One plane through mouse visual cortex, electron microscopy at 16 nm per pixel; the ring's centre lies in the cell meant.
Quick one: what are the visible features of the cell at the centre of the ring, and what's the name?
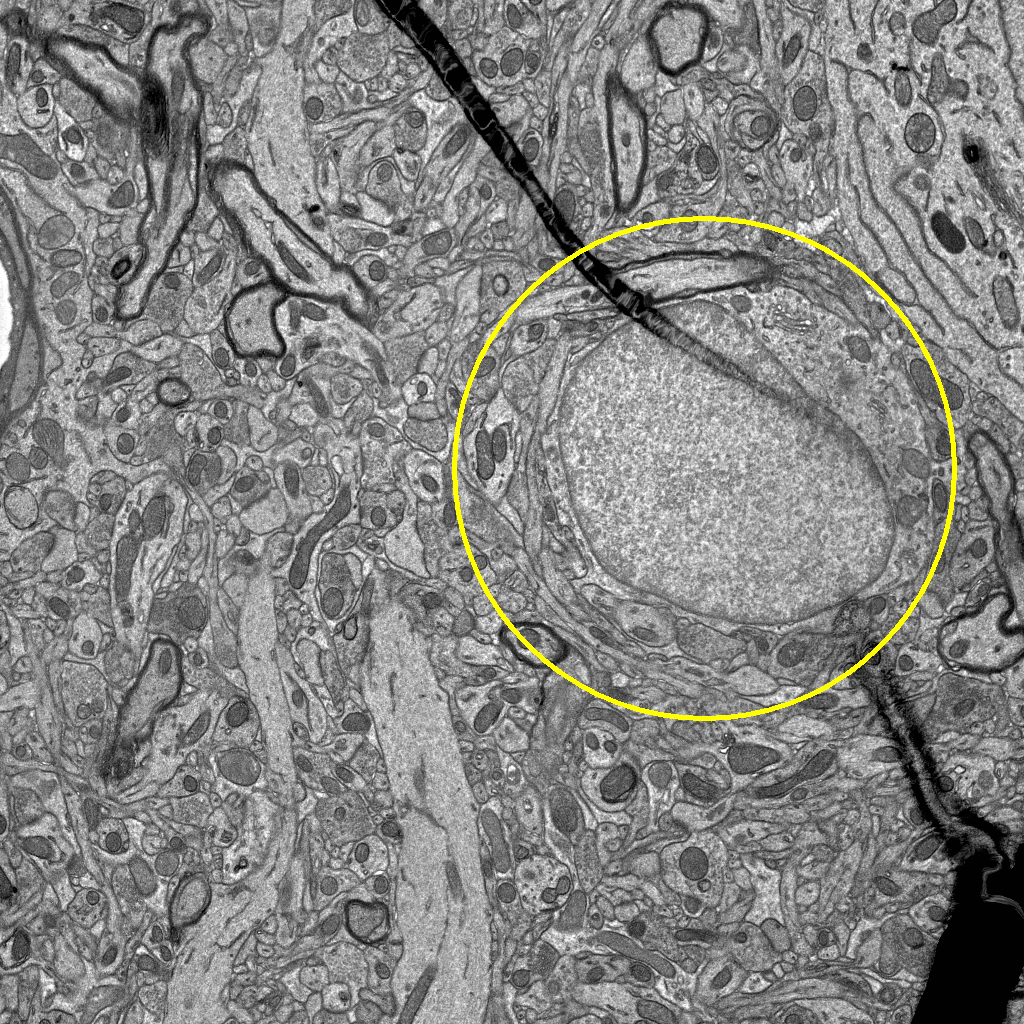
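Within the ring lies the whole nucleus, a large oval with its long axis from upper left to lower right. Its envelope is smooth, with no deep infoldings. Chromatin is pale and finely granular, evenly spread, without large dark clumps against the envelope. No distinct nucleolus appears in this section. It is an astrocyte.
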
